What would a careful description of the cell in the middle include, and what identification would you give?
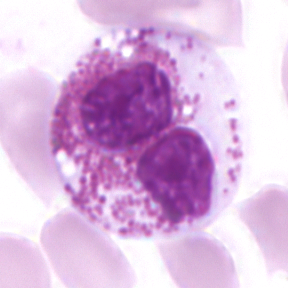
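The nucleus is bilobed, with one lobe at the upper left of the cell and the other at the lower right. Its chromatin is dense and stains dark purple. Between the granules, the cytoplasm is pale. The cell is an eosinophil.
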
